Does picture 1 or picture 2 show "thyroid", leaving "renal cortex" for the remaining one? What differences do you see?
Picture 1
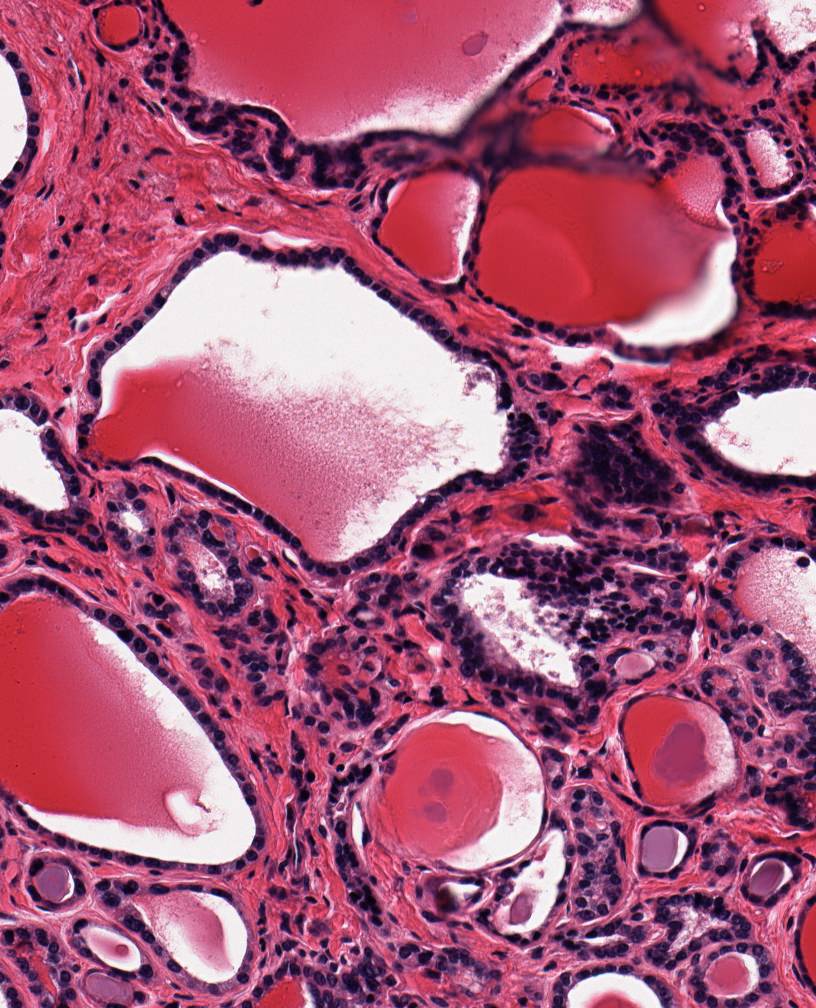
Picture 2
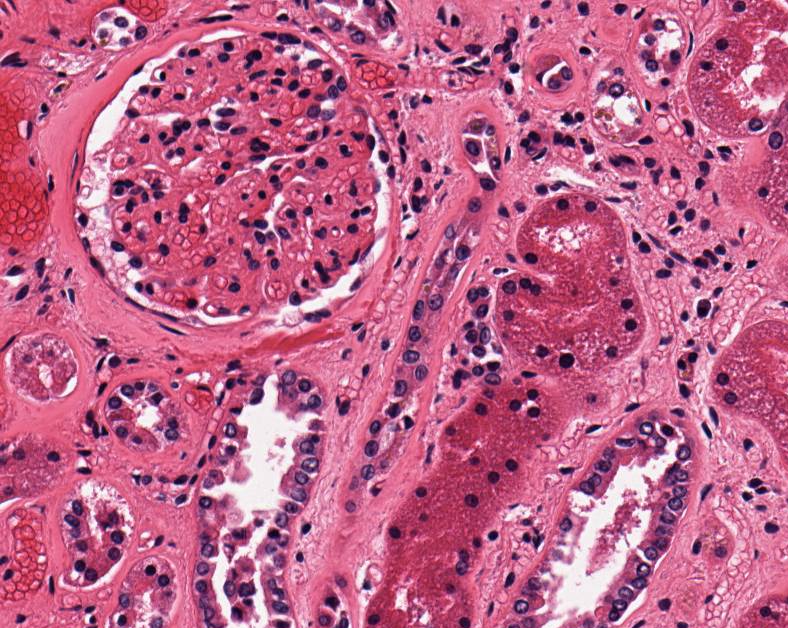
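Thyroid appears in picture 1, renal cortex in picture 2. The thyroid consists of follicles, each lined by a single layer of flattened to low cuboidal cells with small dark round nuclei, and most filled with homogeneous deep pink-red colloid. Colloid in many large follicles has pulled away from the lining, leaving white gaps along one edge. Wavy pink fibrous stroma runs between follicles in bands, broadest at the upper left. The renal cortex has a single glomerulus in the upper left, encircled by a thick layered band of pink collagen, with vessels packed with red blood cells at the left edge.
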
